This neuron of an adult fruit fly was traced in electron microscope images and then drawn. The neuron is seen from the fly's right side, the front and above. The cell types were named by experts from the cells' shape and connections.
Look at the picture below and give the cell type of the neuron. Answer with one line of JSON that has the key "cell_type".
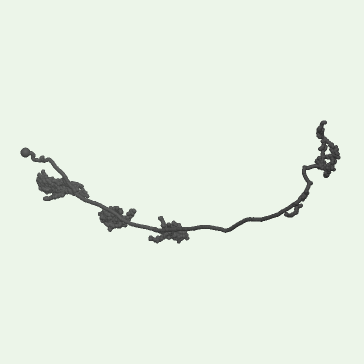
{"cell_type": "AN09B004"}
